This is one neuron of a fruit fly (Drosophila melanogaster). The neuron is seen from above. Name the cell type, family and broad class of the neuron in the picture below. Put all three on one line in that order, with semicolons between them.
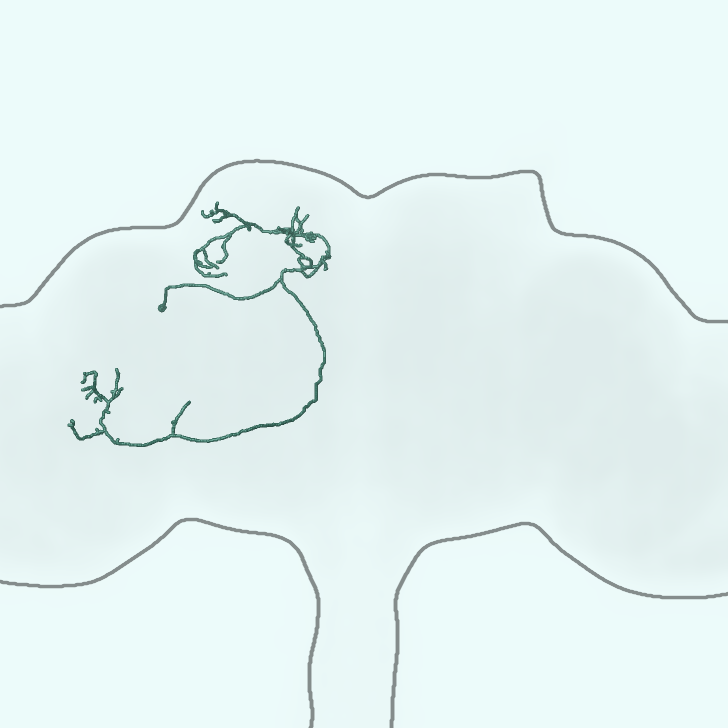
M_lvPNm44; hemilineage ALlv1; central-brain intrinsic neuron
